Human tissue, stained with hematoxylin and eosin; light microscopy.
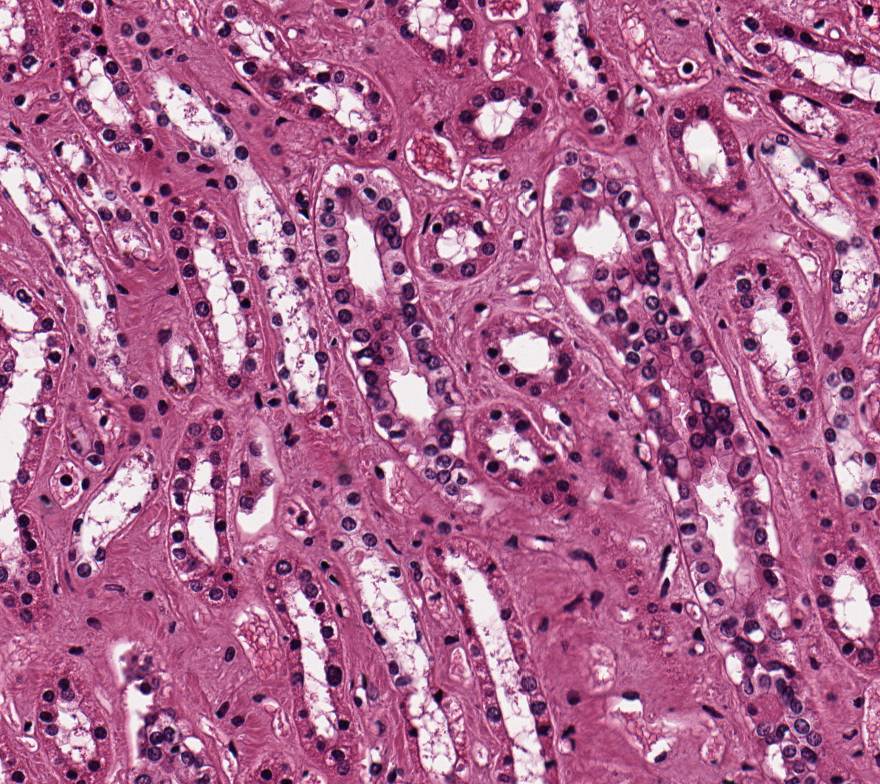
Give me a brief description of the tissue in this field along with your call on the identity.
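Closely packed tubules fill the field, cut lengthwise and across, with many profiles running diagonally from upper left to lower right. A single layer of cuboidal epithelial cells with round, dark nuclei lines them. Many lumens are widely open and hold pale, wispy, foamy material rather than solid pink casts. Lining cytoplasm is mostly pink, in places pale and finely vacuolated toward the lumen. This is renal medulla.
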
